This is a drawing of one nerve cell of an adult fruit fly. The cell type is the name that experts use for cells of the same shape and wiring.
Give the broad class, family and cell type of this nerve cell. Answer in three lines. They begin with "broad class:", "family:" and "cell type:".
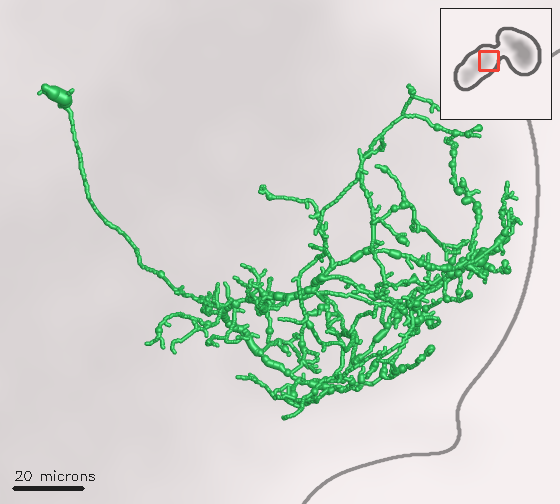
broad class: nerve-cord intrinsic neuron
family: hemilineage 04B
cell type: IN04B015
